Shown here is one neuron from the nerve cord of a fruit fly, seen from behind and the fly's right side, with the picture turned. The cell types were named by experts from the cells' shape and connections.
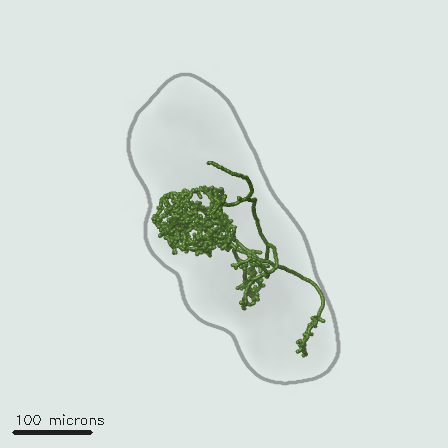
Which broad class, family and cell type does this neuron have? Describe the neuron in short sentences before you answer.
From top to bottom in the picture it spans about 250 microns. In this view it is about as wide as it is tall. Its broad class is nerve-cord intrinsic neuron. The family is hemilineage 18B. Its cell type is IN18B005.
